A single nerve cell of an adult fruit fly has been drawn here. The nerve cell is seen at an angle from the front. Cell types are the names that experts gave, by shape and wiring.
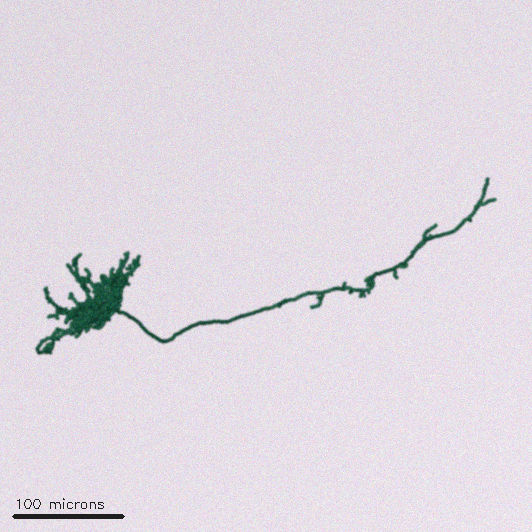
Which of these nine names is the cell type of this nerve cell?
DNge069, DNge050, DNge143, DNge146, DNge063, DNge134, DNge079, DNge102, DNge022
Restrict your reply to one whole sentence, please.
It is DNge069 that is the cell type of the nerve cell.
